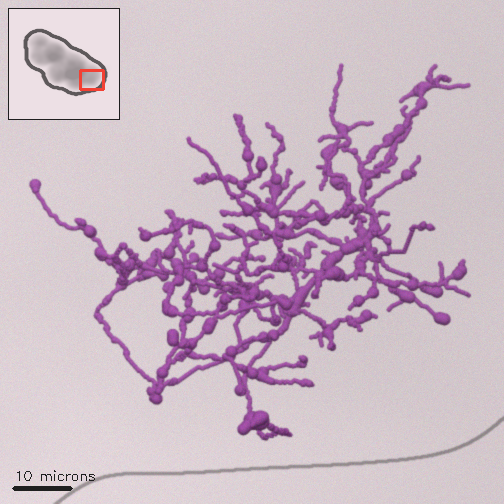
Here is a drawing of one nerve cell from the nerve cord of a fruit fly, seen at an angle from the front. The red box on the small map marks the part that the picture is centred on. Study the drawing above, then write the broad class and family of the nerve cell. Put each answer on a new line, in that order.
nerve-cord intrinsic neuron
hemilineage 01B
